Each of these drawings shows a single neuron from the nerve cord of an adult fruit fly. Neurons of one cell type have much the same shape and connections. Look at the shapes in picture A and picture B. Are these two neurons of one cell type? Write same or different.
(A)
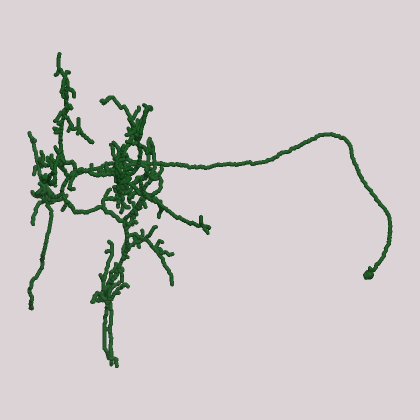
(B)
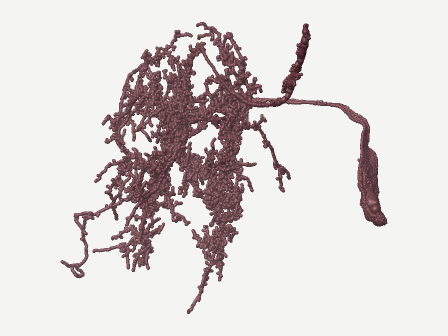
different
